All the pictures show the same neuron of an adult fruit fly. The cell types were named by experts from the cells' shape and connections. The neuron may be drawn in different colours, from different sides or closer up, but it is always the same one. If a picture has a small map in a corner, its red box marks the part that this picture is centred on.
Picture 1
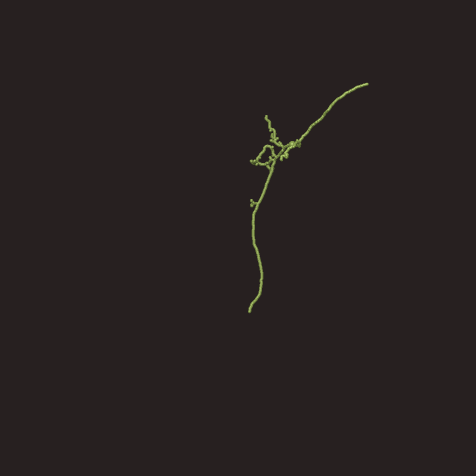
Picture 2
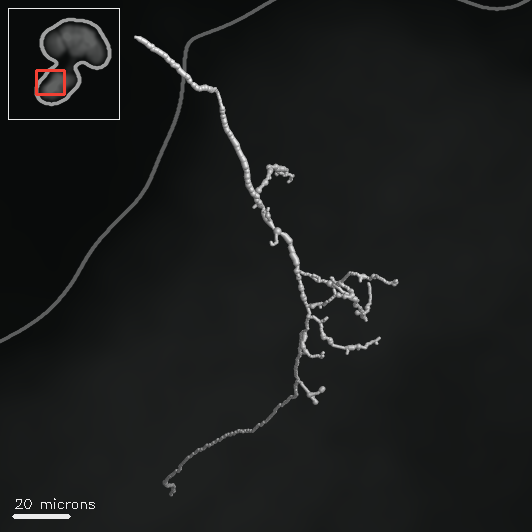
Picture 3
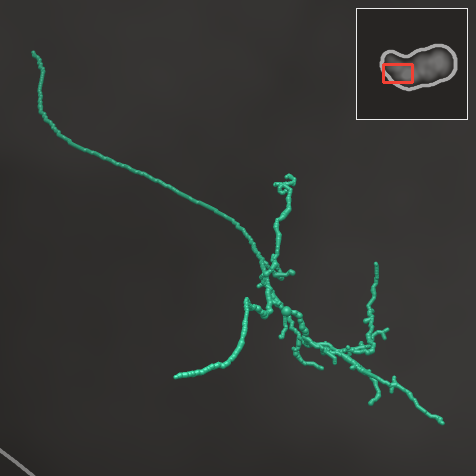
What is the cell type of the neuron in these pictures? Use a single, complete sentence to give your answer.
It is SNpp62 that is the cell type of the neuron.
